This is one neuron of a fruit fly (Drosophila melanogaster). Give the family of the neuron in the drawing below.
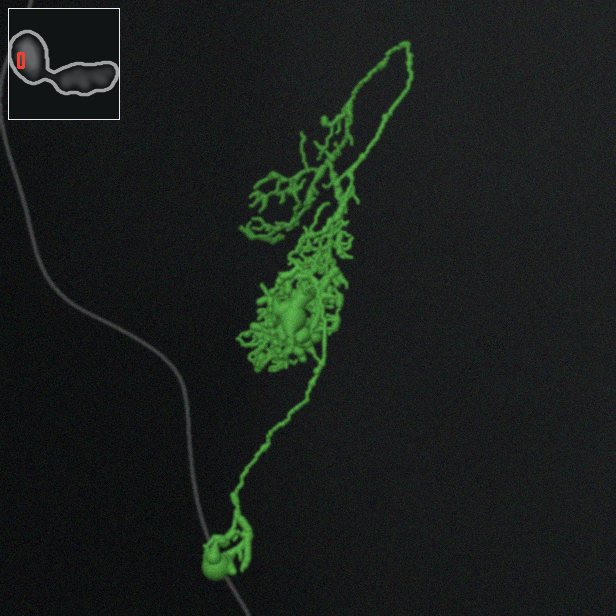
hemilineage ALv2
